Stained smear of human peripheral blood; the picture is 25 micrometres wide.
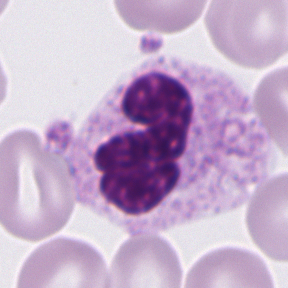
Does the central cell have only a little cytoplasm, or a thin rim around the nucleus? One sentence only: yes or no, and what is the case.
No, the nucleus is surrounded by broad cytoplasm.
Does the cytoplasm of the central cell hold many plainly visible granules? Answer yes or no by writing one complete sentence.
Yes, many granules can be seen in the cytoplasm of the cell.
